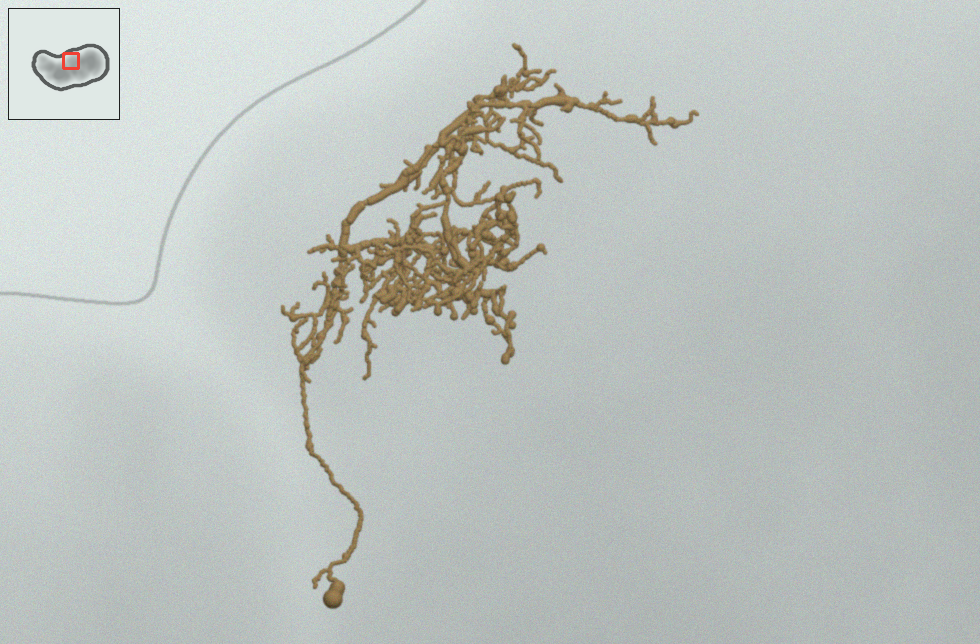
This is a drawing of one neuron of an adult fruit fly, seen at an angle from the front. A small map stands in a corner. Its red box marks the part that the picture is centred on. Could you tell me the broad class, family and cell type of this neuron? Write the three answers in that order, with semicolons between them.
central-brain intrinsic neuron; LHAV; LHAV3q1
